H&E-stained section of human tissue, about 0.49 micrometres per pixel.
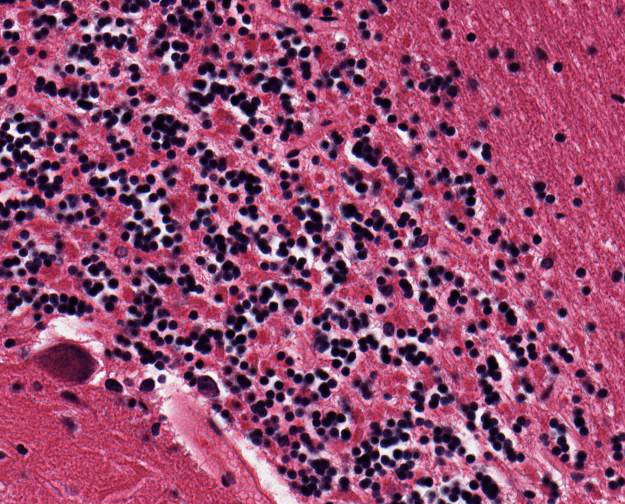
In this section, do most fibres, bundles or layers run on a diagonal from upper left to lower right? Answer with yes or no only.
Yes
